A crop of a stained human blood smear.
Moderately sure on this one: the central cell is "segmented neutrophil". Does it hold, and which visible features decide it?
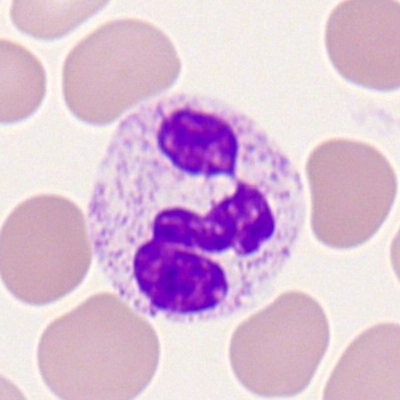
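Let's take the nucleus first: it is divided into several separate lobes. That goes with segmented neutrophil.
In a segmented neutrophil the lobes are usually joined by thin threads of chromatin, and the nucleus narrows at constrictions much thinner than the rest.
The same lobes count against band neutrophil.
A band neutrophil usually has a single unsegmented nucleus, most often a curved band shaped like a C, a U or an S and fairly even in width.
Next, the chromatin is dark purple and coarsely clumped.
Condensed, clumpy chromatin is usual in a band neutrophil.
So this feature fits both names. As for the rest, simply note that the outline is round and smooth, the cytoplasm is abundant and pale pinkish-lilac with fine small lilac granules scattered throughout, and no vacuoles are seen. So segmented neutrophil is the right name for this cell.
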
